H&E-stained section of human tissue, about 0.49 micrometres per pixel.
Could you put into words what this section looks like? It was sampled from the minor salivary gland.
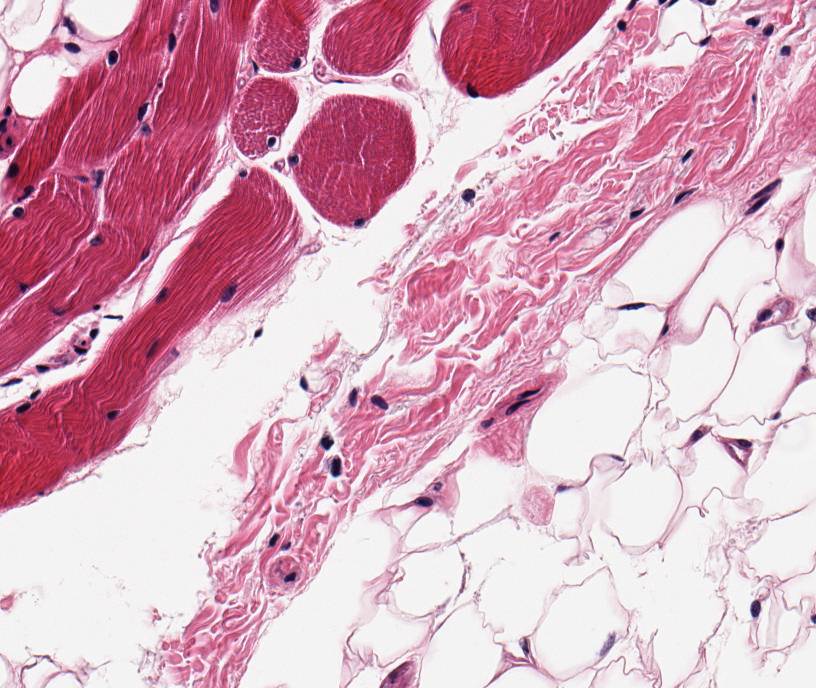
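Muscle fibres occupy the upper left and fat the lower right, separated by a band of connective tissue. In cross-cut muscle fibres, nuclei lie at the fibre edge. The fibres stain deeper red than the neighbouring collagen band. Adipocyte nuclei are flattened against cell borders.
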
